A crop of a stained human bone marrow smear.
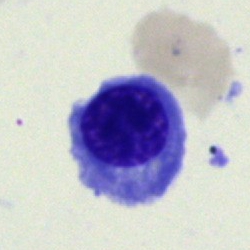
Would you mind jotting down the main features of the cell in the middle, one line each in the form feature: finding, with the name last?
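Shape: roughly round, just a bit ragged and uneven at the edge
Nucleus: up toward the top, so the widest cytoplasm is below
Cytoplasm: a strong blue
Granules: none distinct
Name: erythroblast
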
